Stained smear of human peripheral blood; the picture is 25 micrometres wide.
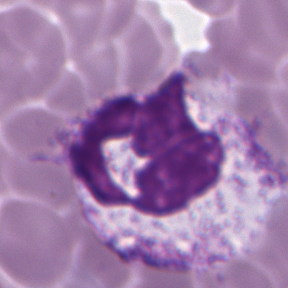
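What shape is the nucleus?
A thick curved band that bends around a pale patch of cytoplasm; no nucleoli can be seen in it.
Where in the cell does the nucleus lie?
Toward the upper left.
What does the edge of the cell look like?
Ragged, and fringed with granules.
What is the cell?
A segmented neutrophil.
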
